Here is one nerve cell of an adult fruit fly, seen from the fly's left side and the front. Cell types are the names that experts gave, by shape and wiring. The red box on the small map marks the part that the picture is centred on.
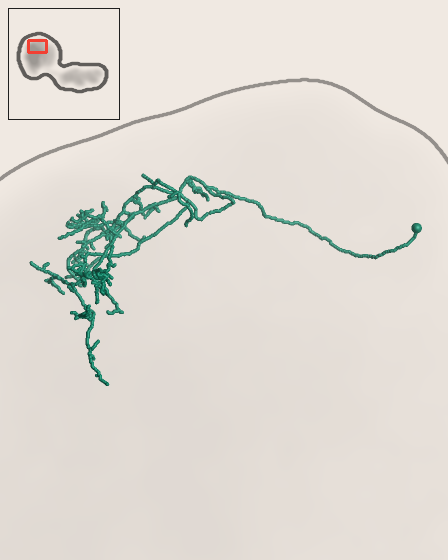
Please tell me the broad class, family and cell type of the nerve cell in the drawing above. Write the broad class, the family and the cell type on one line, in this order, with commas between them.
central-brain intrinsic neuron, hemilineage DL1_dorsal, MBON15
